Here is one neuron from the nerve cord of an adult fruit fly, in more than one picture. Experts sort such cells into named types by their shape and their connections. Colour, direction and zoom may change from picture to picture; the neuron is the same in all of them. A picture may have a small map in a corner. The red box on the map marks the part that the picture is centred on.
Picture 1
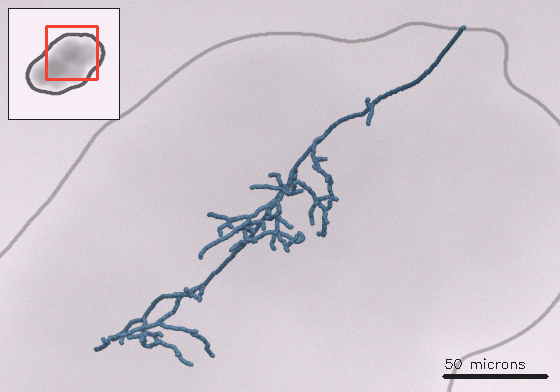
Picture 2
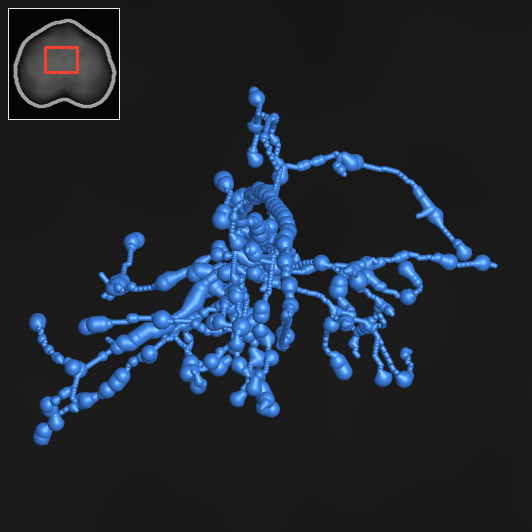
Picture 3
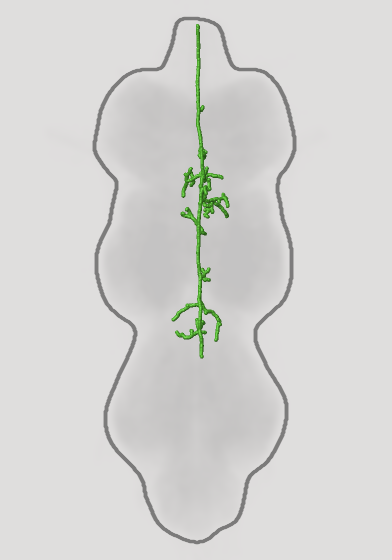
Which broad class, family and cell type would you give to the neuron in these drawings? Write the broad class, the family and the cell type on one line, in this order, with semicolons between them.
descending neuron; DNpe; DNpe026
